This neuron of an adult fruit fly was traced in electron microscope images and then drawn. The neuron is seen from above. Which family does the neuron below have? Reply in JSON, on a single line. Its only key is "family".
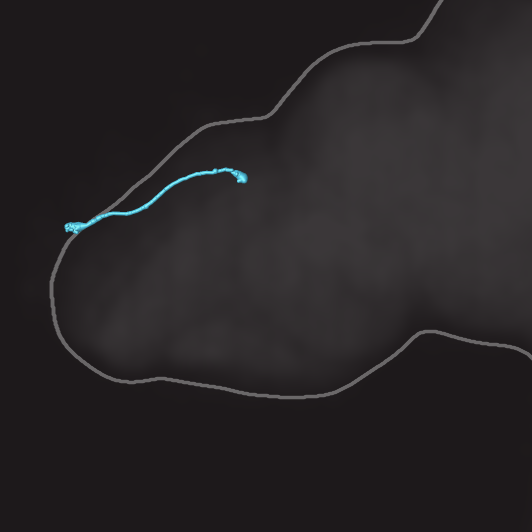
{"family": "L"}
